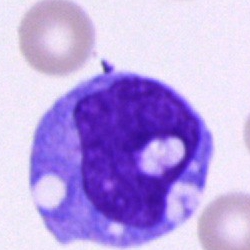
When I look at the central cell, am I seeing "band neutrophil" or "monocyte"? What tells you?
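That one's a monocyte. It has a large nucleus sitting off-centre toward the right, and several clear round vacuoles in the cytoplasm. A cluster of clear vacuoles lies over the right part of the nucleus. There's also a small dark projection sticking out from the top edge.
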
